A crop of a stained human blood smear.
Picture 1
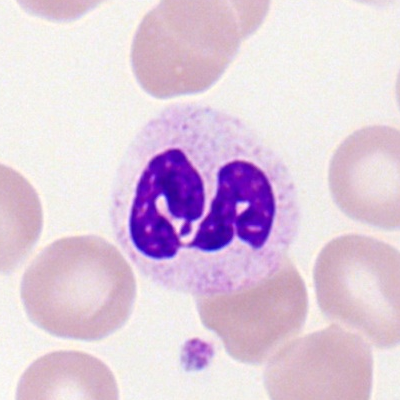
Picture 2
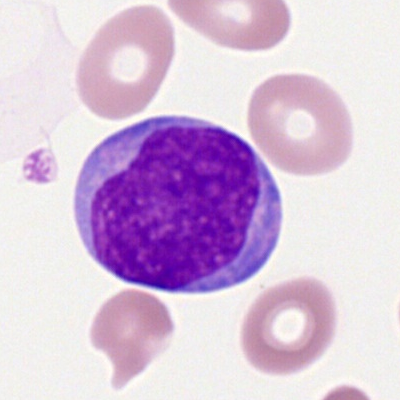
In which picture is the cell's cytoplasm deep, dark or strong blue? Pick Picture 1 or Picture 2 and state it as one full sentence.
Deep, dark or strong blue is the colour of the cell's cytoplasm in picture 2.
